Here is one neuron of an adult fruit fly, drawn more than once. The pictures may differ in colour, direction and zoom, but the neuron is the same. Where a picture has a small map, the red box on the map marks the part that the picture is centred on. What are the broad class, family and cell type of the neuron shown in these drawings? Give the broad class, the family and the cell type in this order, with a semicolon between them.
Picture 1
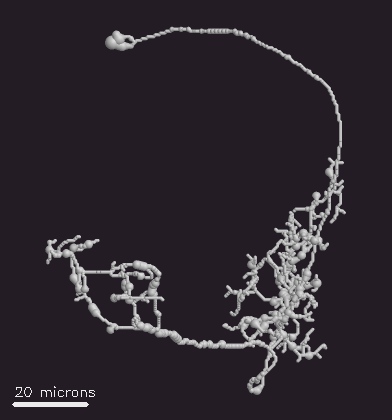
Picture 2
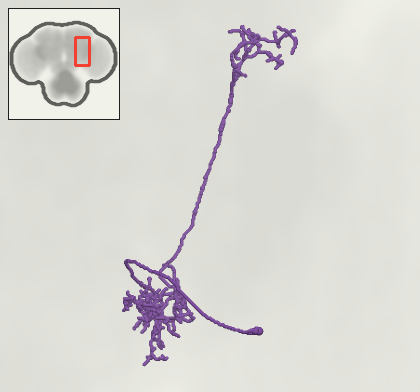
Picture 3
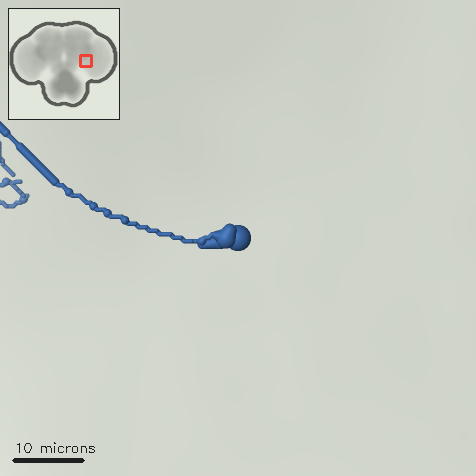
central-brain intrinsic neuron; hemilineage WEDa2; WEDPN1A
